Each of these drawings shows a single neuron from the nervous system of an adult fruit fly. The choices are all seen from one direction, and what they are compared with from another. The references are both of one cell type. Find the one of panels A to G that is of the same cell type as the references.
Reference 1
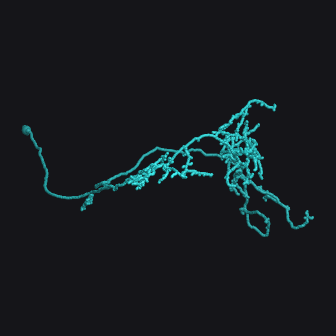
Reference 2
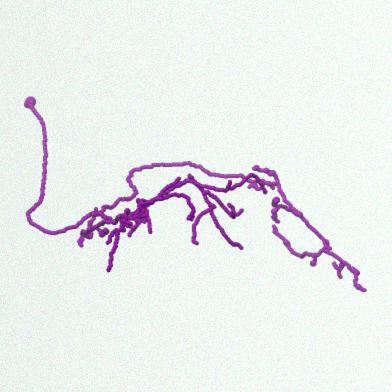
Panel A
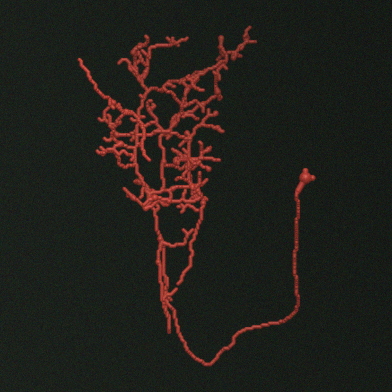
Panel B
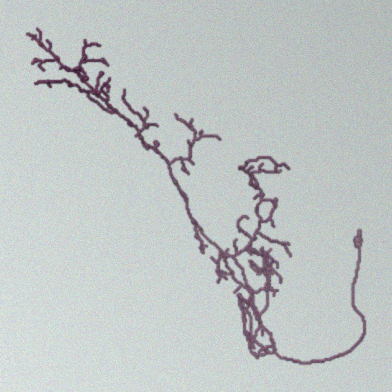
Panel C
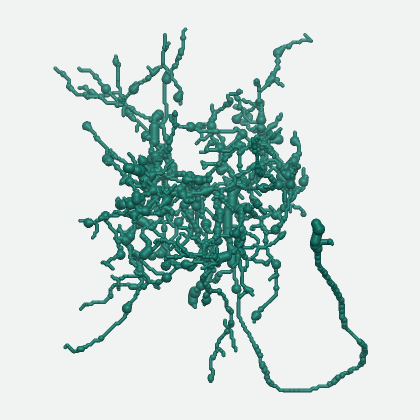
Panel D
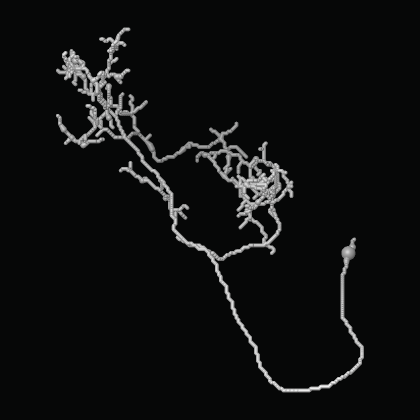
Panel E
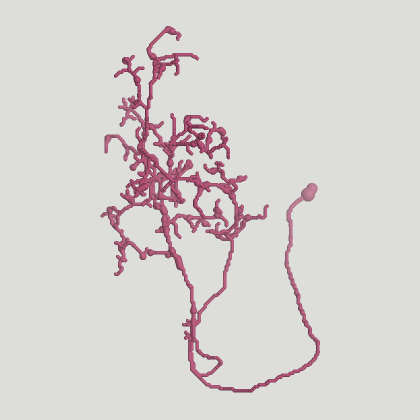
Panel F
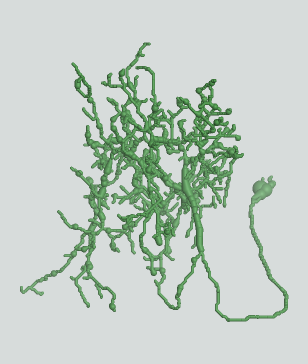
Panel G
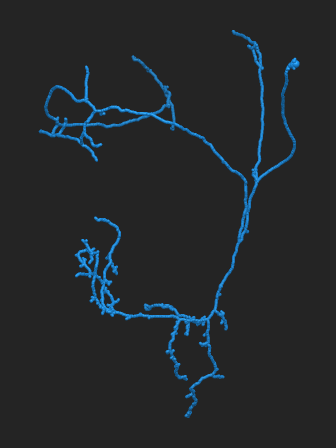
G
